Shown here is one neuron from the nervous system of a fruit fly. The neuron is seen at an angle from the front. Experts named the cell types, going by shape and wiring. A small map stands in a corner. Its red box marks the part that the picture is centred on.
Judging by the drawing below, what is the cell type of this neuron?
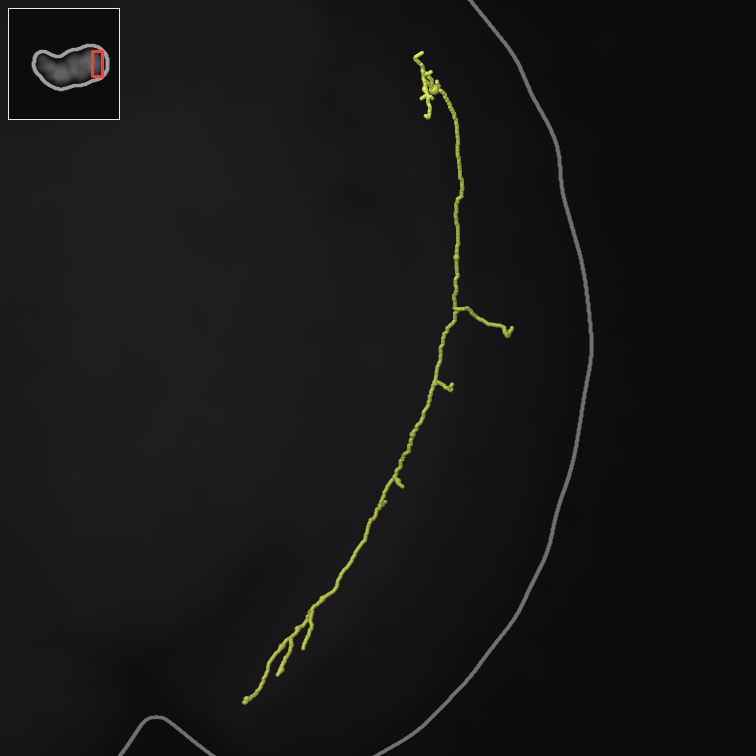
Cm10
